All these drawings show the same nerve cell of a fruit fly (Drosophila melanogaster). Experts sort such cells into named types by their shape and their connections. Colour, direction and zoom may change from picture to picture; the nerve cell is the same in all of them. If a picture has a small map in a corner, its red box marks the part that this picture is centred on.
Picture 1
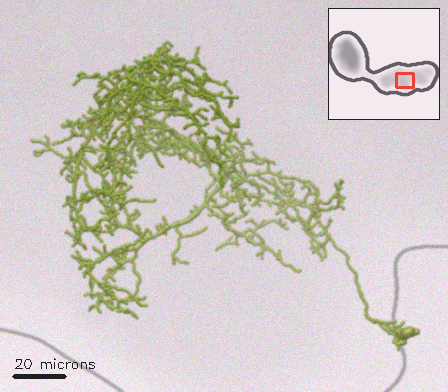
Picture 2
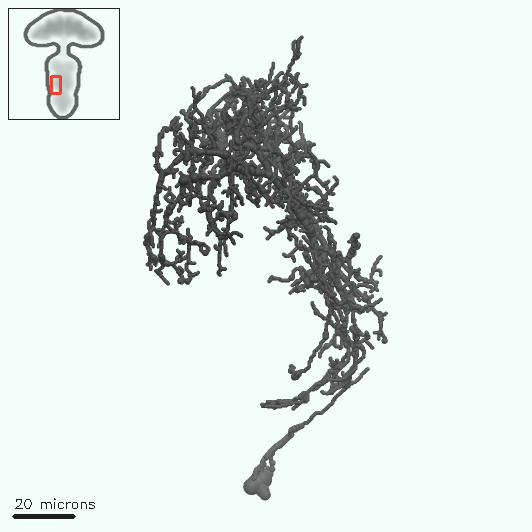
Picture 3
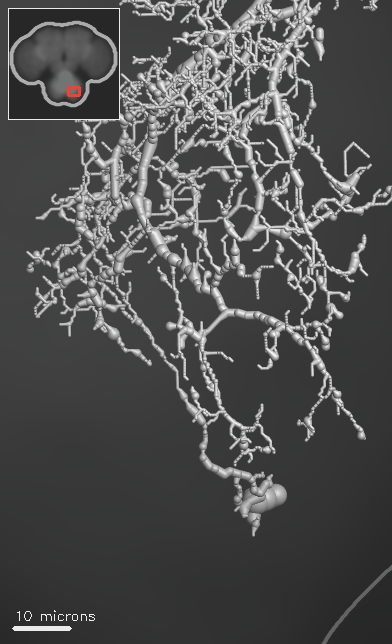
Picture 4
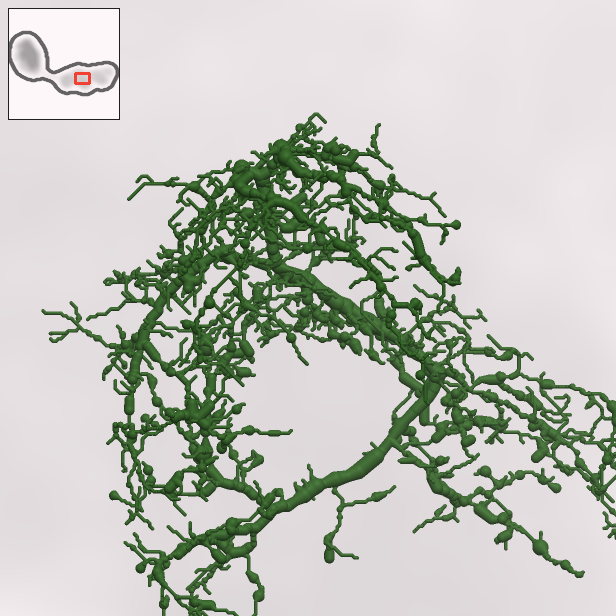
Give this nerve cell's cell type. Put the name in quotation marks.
"IN21A007"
